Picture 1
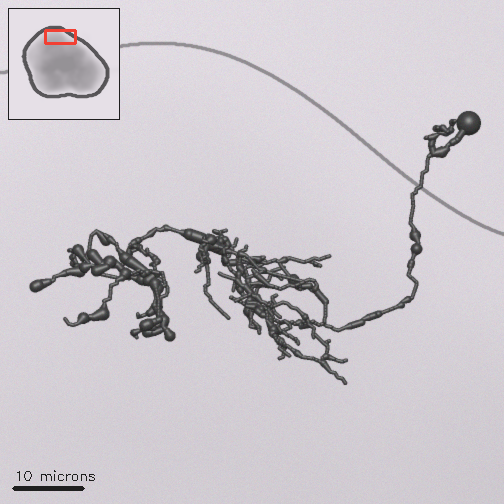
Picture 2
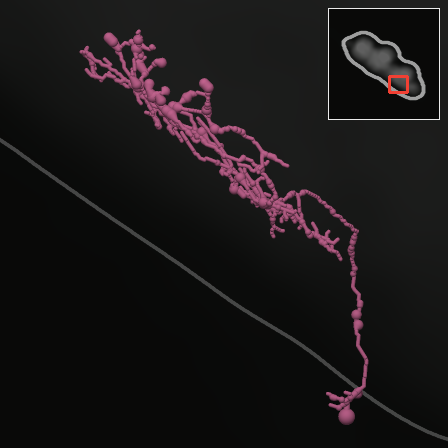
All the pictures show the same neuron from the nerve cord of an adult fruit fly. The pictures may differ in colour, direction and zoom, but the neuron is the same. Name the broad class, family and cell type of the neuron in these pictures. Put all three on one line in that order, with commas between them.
nerve-cord intrinsic neuron, hemilineage 06A, IN06A119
